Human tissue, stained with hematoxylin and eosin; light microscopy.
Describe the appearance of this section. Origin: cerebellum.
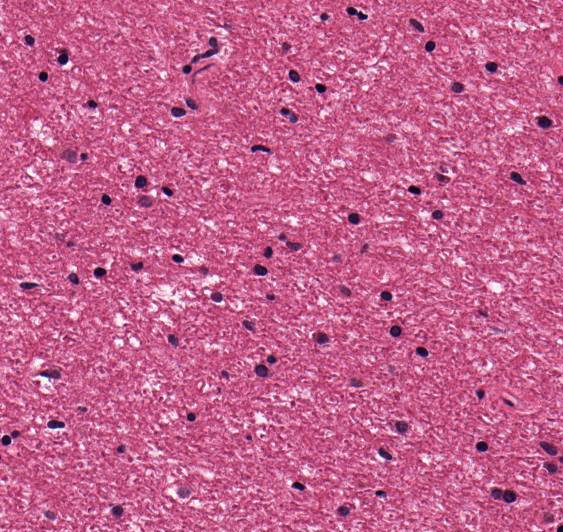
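What you've got here is an even pink, finely fibrillary matrix filling the whole field, with no organised units in it. Small round dark nuclei sit singly, scattered fairly evenly throughout, and most have little or no cytoplasm visible around them. Overall the matrix takes up far more of the field than the nuclei.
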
